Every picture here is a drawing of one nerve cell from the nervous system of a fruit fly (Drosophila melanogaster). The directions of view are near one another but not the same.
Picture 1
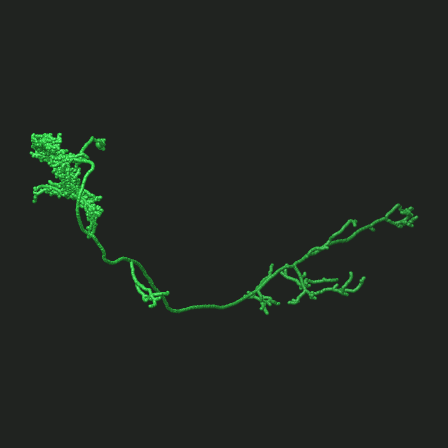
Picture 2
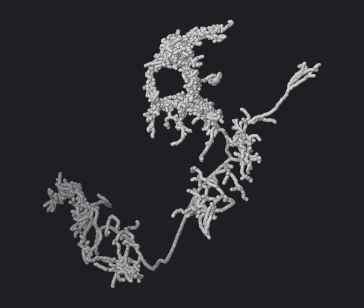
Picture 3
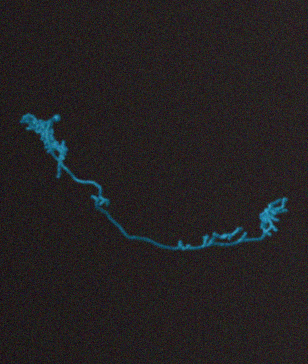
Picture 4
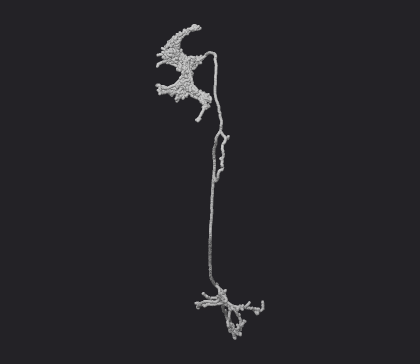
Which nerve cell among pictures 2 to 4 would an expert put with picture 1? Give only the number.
4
